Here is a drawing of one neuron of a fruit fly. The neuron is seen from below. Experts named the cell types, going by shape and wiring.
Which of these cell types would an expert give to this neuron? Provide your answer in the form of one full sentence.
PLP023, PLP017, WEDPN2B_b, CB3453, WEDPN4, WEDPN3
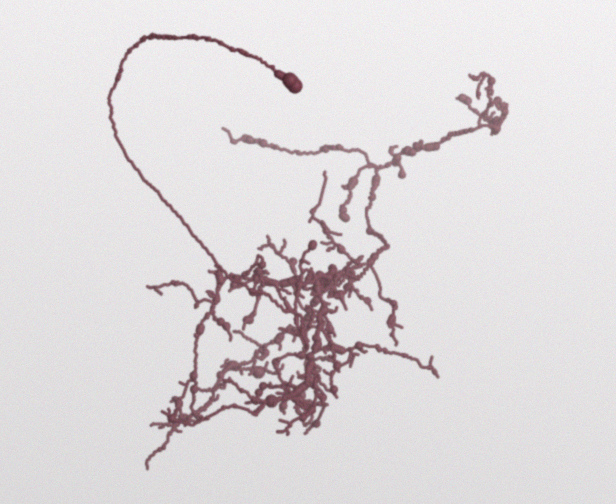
It is PLP023 that names the cell type of this neuron.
